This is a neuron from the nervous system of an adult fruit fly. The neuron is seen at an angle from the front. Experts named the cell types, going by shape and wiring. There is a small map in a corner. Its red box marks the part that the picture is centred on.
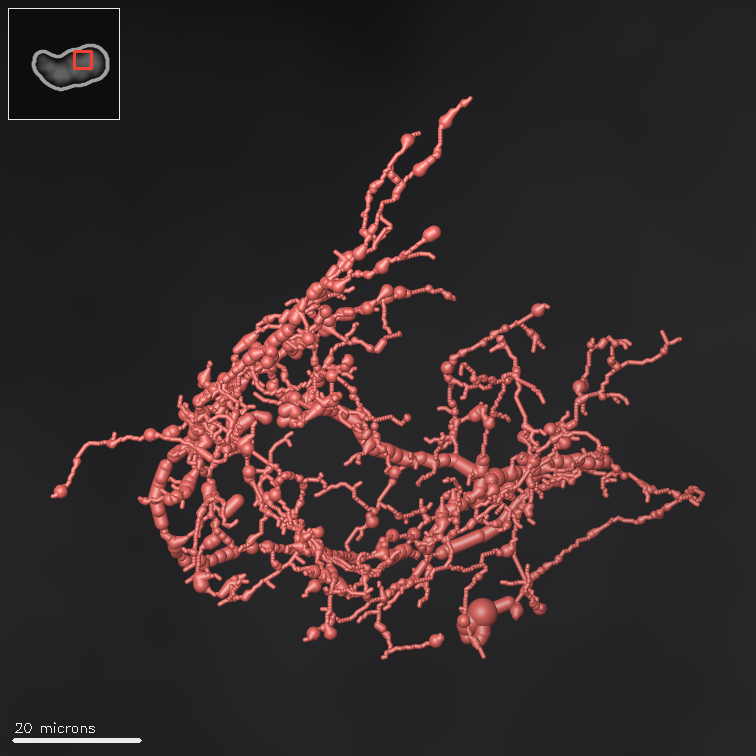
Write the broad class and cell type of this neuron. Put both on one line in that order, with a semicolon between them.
central-brain intrinsic neuron; IB058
